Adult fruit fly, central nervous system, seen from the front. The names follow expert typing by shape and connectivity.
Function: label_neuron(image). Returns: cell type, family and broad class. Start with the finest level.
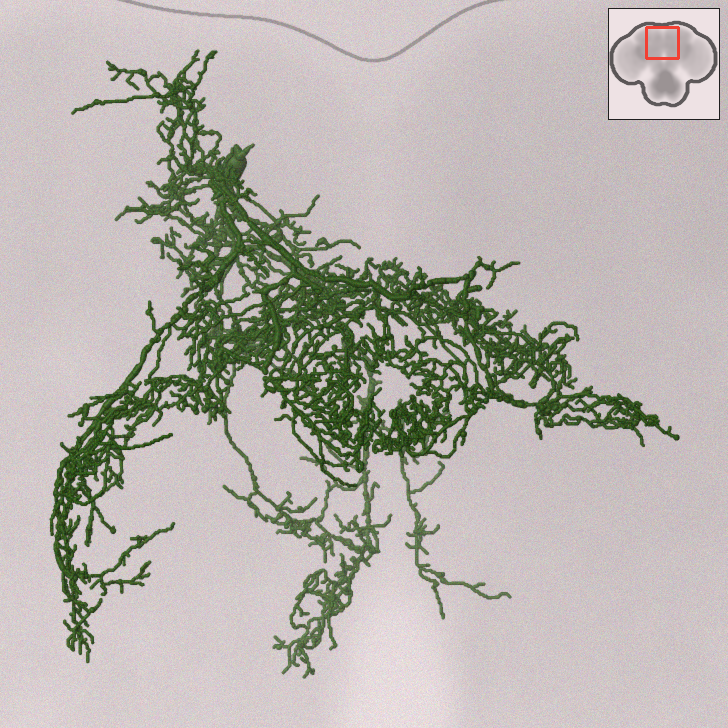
ExR3; class CX; central-brain intrinsic neuron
